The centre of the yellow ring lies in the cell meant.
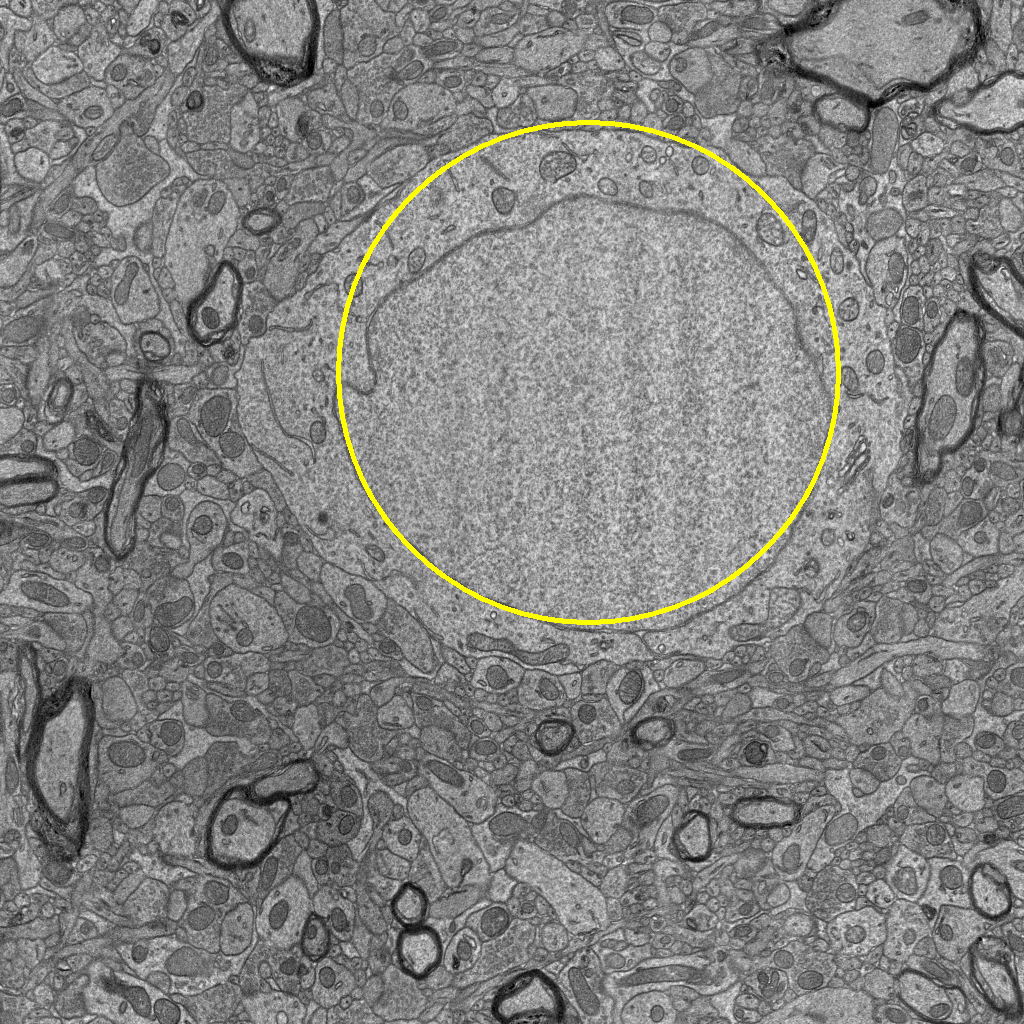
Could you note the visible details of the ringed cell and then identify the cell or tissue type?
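A large, rounded nucleus fills most of the ring. Its chromatin is pale and finely dispersed, without dense clumps along the envelope. No nucleolus shows in this plane. A few small mitochondria are scattered in the cytoplasm above the nucleus. This cell is an excitatory neuron.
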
